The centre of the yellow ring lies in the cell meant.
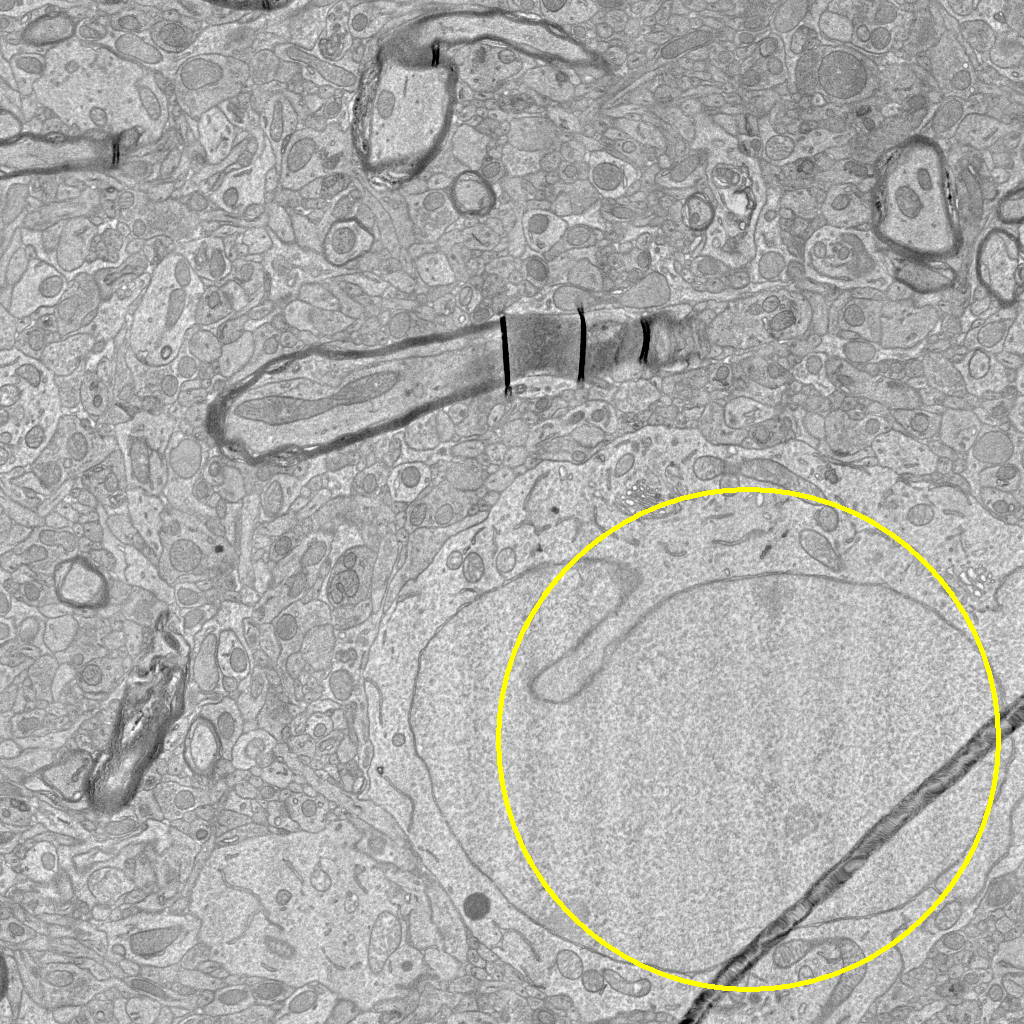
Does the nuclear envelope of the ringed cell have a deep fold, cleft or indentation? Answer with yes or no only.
Yes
